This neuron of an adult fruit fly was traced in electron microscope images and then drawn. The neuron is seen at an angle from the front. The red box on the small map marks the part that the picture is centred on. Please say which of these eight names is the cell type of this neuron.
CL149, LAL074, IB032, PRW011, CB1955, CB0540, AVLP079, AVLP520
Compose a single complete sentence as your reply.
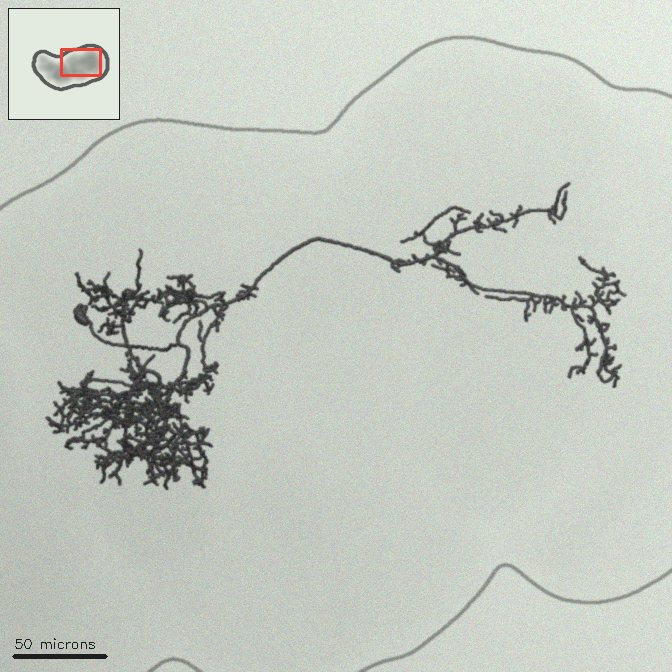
Belonging to the cell type AVLP520 is this neuron.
